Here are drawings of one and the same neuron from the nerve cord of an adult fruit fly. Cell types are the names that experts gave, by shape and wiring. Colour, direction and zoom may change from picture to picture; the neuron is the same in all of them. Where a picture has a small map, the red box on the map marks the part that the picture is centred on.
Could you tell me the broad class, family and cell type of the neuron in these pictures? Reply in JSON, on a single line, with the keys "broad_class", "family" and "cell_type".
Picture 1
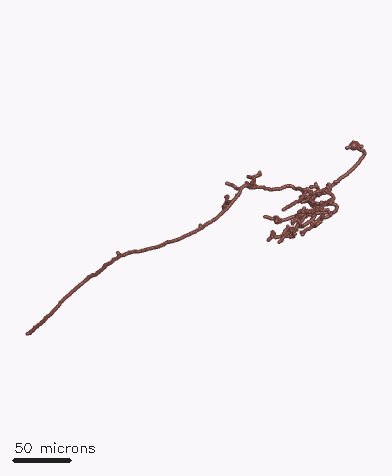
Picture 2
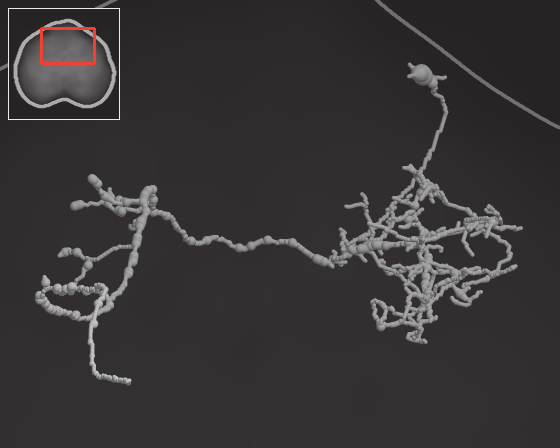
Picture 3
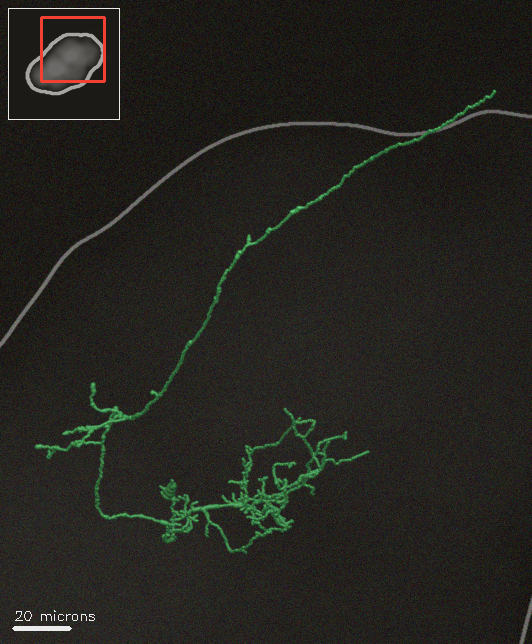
{"broad_class": "ascending neuron", "family": "hemilineage 19B", "cell_type": "AN19B076"}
